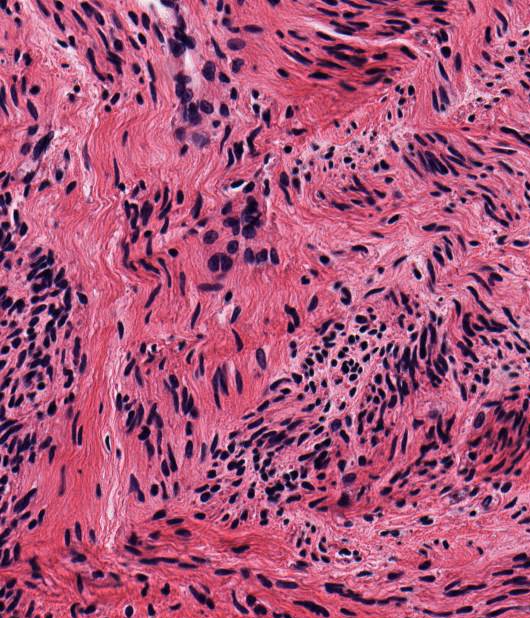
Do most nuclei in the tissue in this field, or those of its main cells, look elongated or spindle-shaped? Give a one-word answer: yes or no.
Yes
